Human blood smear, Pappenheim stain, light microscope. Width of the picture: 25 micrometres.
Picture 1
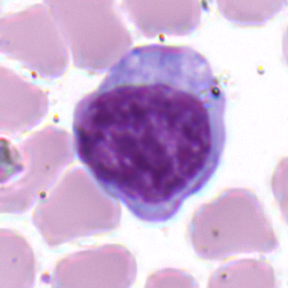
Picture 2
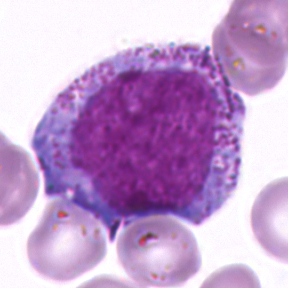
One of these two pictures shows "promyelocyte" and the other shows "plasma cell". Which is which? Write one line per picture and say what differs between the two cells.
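Picture 1 is a plasma cell. No distinct granules are seen in the cytoplasm.
Picture 2 is a promyelocyte. Small dark purple granules lie thickest along the upper and right edge of the cell.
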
